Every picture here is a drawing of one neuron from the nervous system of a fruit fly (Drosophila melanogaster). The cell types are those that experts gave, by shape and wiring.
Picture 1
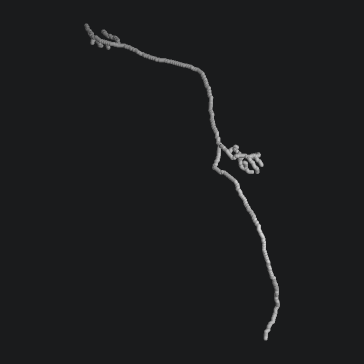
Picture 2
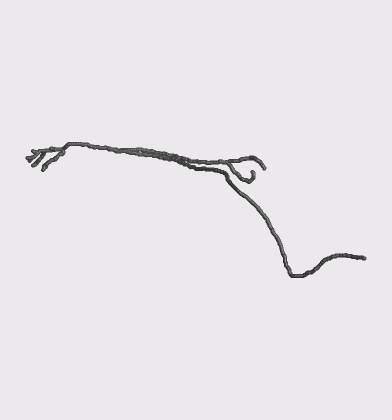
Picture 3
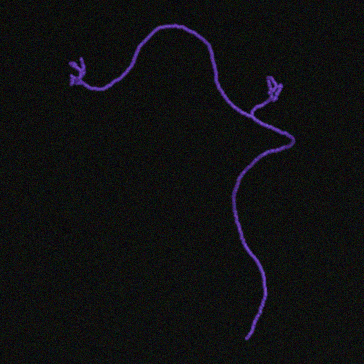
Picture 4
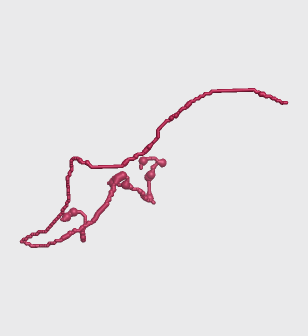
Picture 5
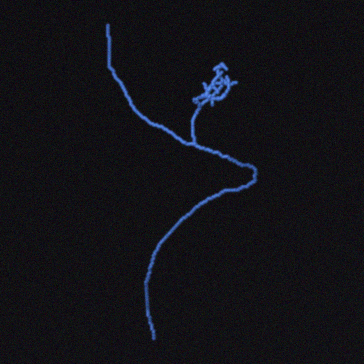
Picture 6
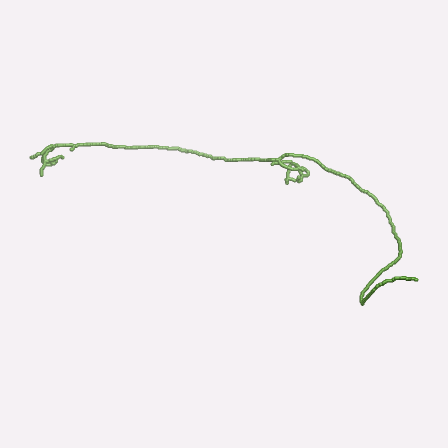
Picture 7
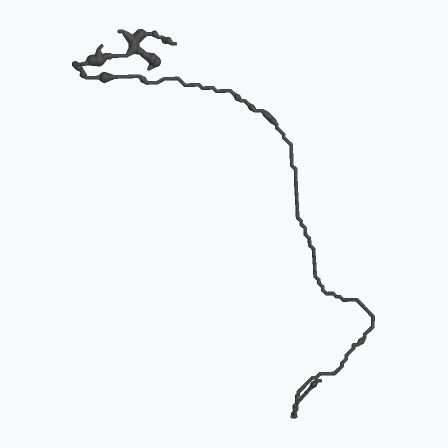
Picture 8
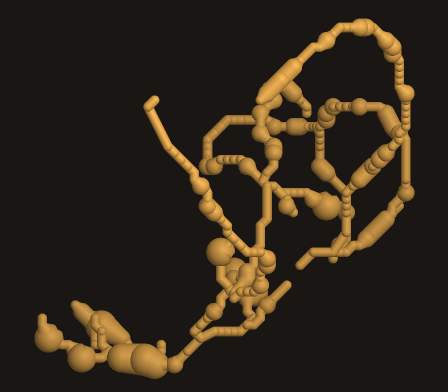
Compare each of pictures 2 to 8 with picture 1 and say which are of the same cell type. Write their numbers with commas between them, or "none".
2, 6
